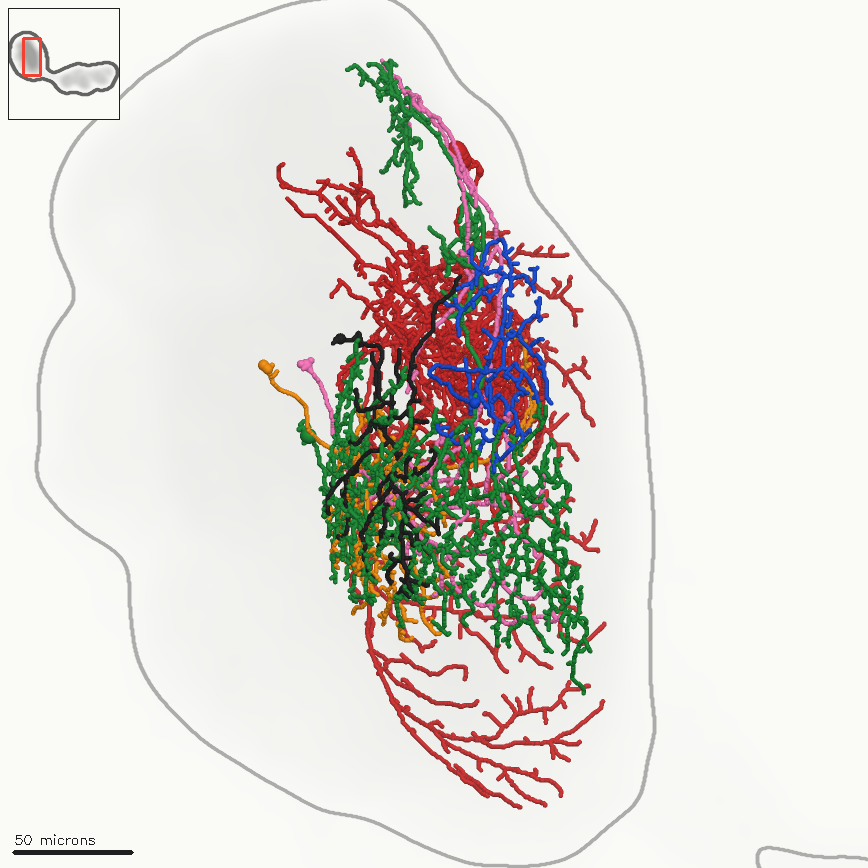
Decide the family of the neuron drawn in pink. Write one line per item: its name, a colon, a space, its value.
family: MeVP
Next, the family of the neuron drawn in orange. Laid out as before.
family: MeVP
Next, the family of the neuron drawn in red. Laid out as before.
family: hemilineage DM1_posterior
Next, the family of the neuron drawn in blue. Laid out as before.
family: Cm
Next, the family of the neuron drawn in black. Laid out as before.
family: Cm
